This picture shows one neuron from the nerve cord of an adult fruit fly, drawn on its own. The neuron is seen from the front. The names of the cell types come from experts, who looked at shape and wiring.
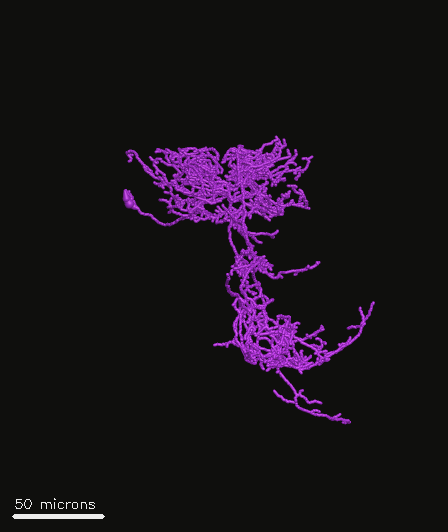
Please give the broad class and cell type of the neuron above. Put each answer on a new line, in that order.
ascending neuron
ANXXX055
